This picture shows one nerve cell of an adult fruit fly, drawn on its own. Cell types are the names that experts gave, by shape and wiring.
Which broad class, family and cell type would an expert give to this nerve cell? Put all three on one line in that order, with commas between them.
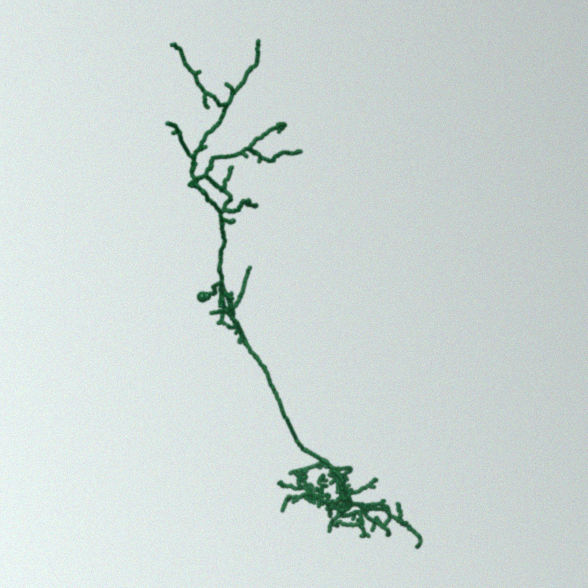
visual projection neuron, hemilineage PSp3, LoVP27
